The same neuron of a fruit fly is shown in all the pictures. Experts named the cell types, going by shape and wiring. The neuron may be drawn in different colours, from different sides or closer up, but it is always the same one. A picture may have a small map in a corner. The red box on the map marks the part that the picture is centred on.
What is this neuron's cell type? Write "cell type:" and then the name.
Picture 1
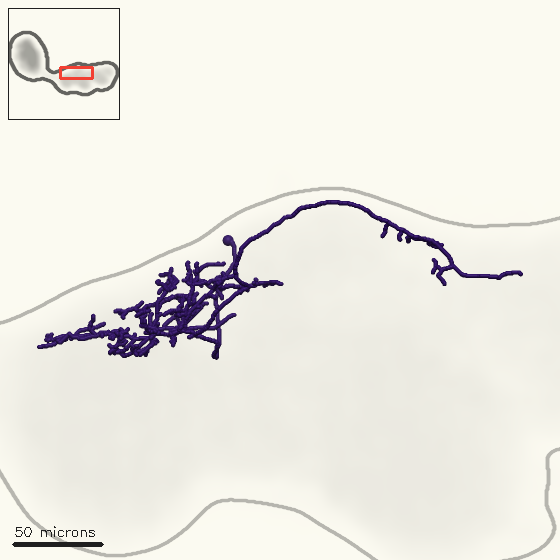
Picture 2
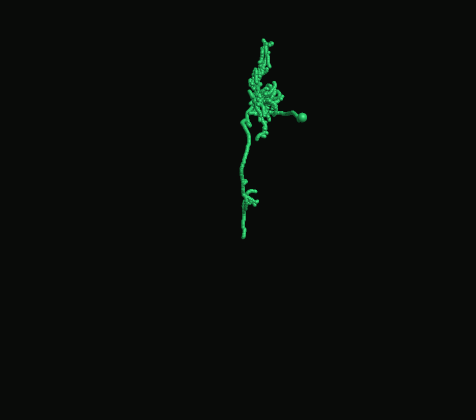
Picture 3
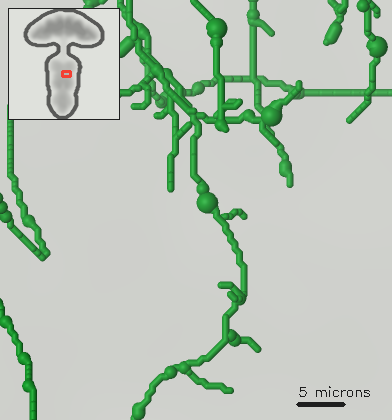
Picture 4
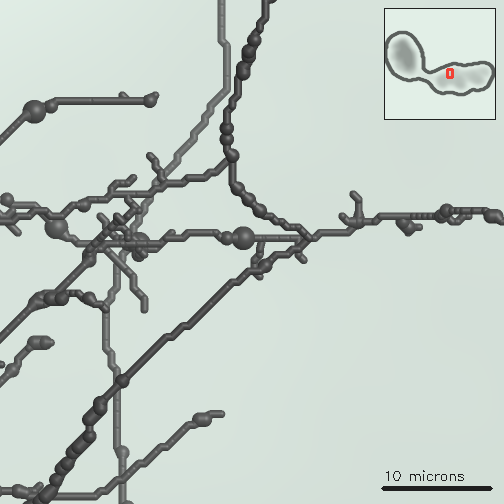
cell type: IN11A036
